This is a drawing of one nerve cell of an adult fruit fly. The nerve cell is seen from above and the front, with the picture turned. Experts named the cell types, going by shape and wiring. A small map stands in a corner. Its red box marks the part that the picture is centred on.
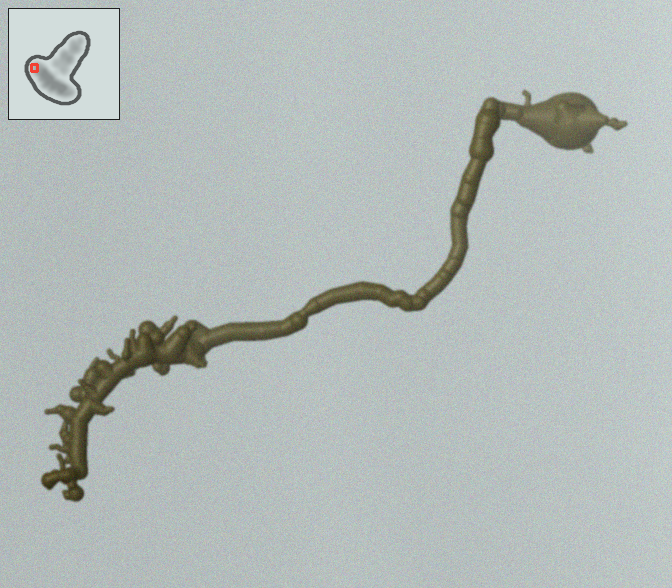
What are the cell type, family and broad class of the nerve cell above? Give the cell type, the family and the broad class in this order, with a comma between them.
L2, L, optic-lobe intrinsic neuron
